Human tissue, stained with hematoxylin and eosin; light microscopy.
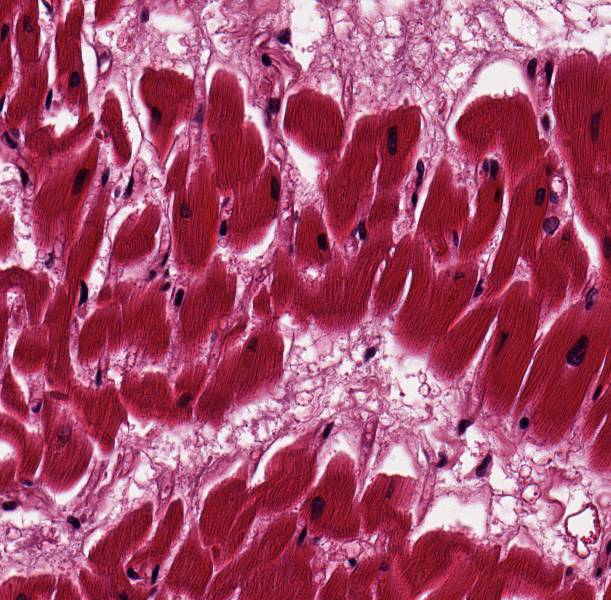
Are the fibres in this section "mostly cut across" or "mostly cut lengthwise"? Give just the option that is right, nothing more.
Mostly cut lengthwise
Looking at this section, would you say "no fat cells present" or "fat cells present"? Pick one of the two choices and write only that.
No fat cells present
